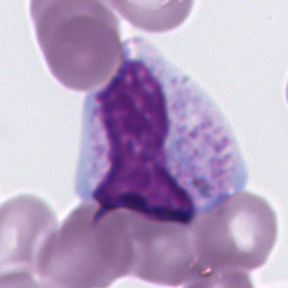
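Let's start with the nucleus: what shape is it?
Elongated and irregular, running from the top of the cell to the bottom, with dark purple, condensed chromatin.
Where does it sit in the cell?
Toward the left, with most of the cytoplasm on its right.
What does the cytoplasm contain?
Fine pink-purple granules, scattered throughout.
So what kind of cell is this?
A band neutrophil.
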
